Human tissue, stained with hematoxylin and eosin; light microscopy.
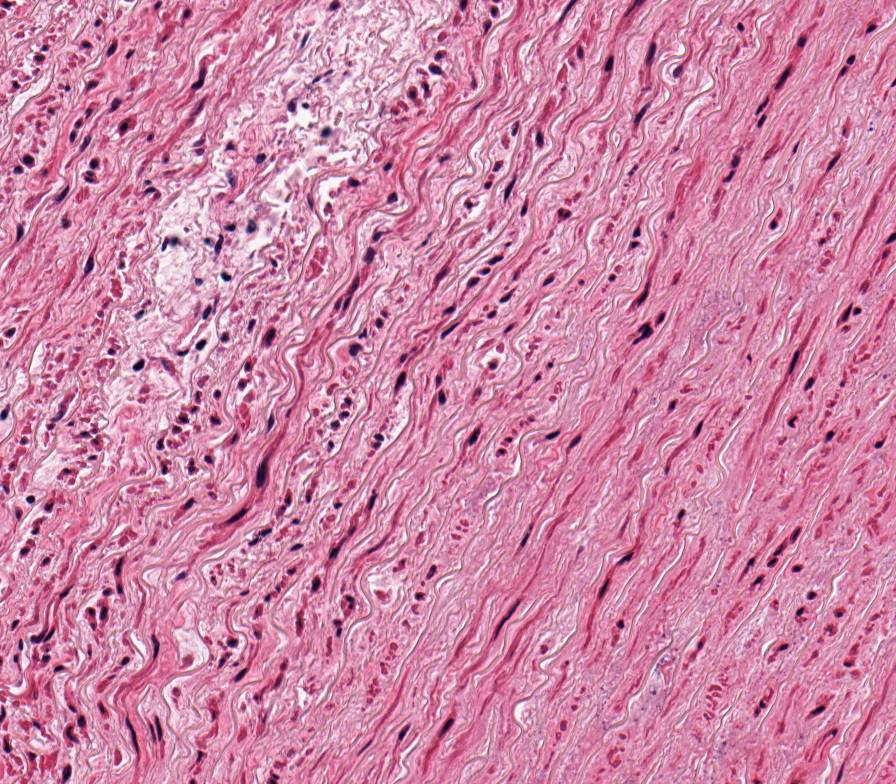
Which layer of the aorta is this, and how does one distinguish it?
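The layer shown is the tunica media. Wavy pink fibres run in parallel across the whole field from lower left to upper right, with mostly dark, elongated, spindle-shaped nuclei lying along them.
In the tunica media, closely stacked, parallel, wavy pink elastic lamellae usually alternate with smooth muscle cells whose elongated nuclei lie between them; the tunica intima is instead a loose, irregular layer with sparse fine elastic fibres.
The right half is more tightly packed than the left.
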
